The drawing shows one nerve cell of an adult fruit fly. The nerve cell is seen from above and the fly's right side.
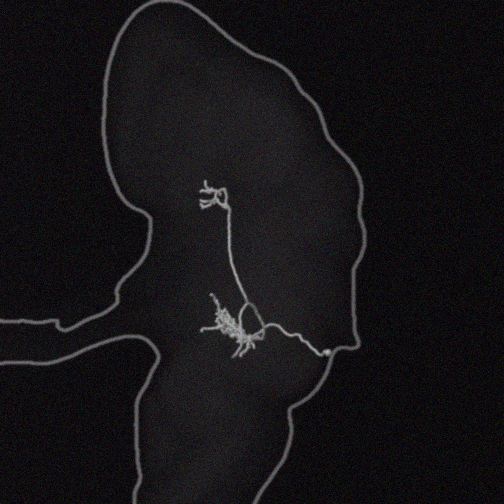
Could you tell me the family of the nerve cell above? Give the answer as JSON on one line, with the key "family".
{"family": "hemilineage ALl1_ventral"}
